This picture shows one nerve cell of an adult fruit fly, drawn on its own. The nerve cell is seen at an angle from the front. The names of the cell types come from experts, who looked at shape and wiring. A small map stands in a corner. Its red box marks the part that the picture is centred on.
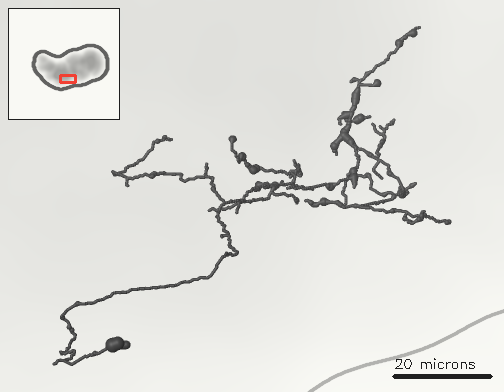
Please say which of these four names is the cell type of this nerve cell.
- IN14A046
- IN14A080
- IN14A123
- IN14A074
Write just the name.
IN14A123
